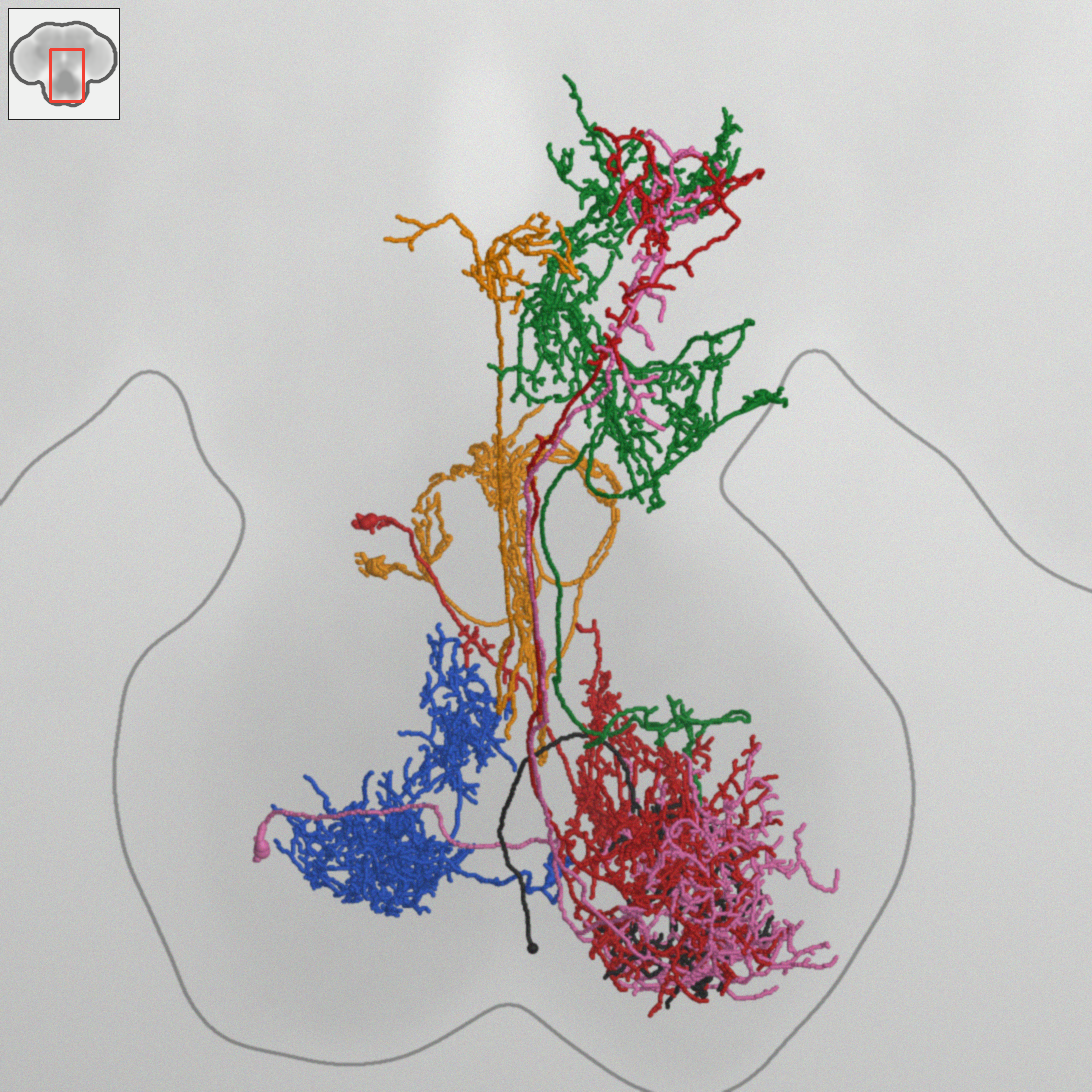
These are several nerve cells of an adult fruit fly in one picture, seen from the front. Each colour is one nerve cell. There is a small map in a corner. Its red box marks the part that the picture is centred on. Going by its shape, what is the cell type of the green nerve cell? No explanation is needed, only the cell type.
DNg64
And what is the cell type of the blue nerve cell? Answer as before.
IN14A005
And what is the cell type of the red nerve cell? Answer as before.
AN09B060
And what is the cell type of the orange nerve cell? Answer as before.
ANXXX202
